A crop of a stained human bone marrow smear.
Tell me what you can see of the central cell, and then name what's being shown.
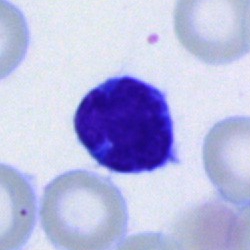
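See how the nucleus fills almost the entire cell, so there's hardly any cytoplasm to look at. There's no nucleolus in it, and no granules anywhere in the cell. Down at the lower right edge, a small pointed tag sticks out. That's a lymphocyte.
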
